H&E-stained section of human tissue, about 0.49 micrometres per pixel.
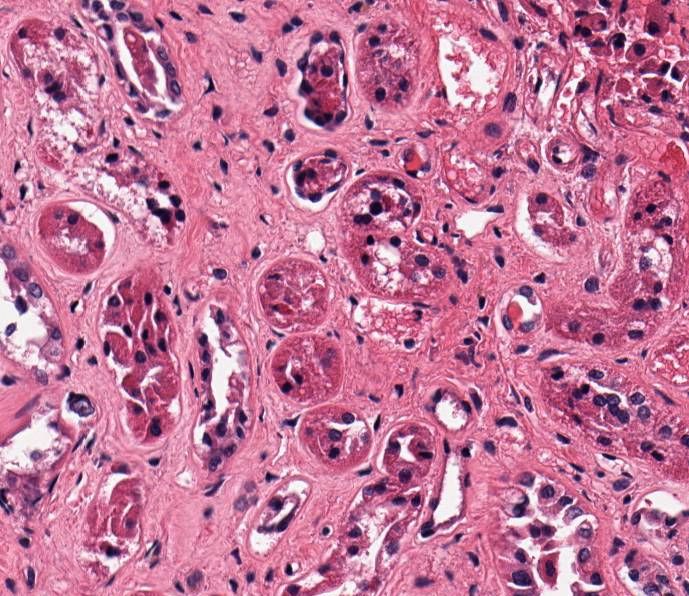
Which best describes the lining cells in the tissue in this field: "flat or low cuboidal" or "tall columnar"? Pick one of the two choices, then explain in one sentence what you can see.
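Flat or low cuboidal. The tubules are lined by a single layer of cuboidal epithelial cells.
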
